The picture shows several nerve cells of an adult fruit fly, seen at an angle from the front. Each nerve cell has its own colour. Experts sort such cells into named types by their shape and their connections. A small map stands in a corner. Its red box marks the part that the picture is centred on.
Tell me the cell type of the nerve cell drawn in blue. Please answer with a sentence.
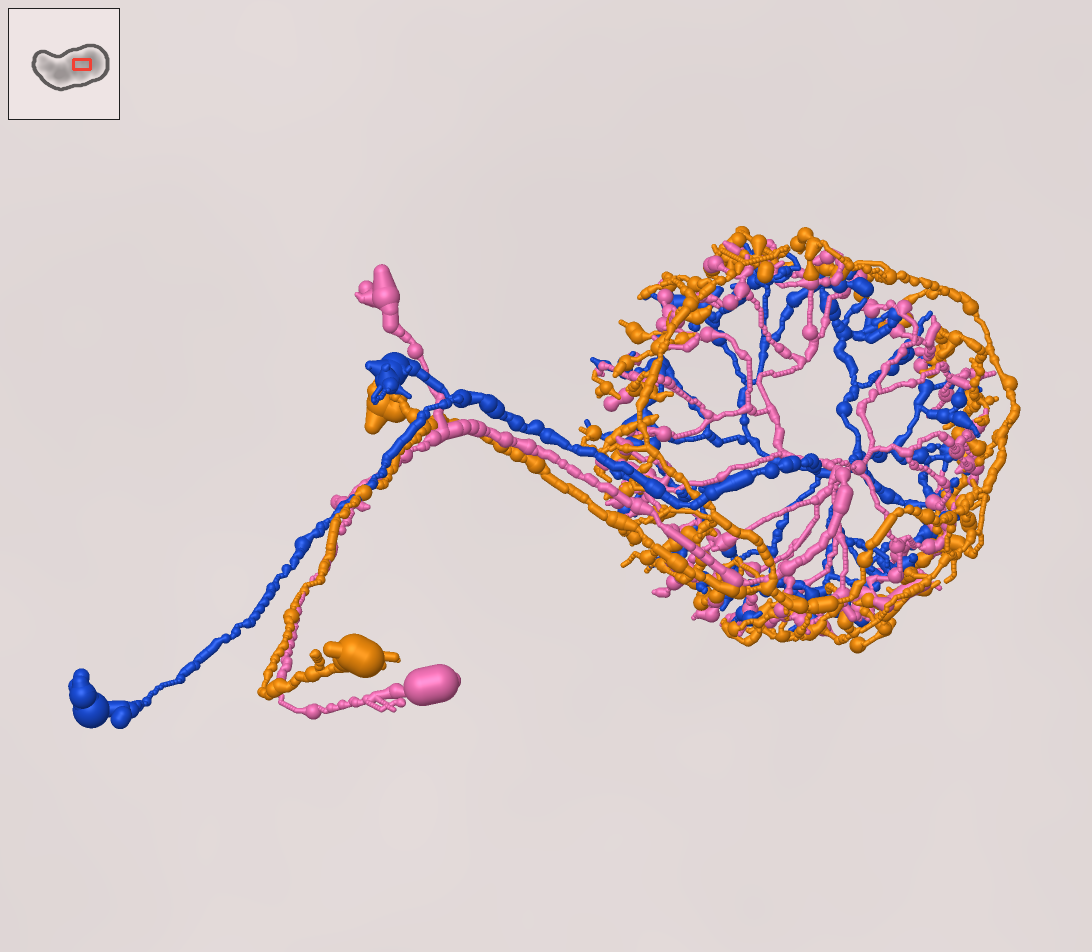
The cell type is ER2_d.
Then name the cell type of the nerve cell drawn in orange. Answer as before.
The cell type is ER2_c.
